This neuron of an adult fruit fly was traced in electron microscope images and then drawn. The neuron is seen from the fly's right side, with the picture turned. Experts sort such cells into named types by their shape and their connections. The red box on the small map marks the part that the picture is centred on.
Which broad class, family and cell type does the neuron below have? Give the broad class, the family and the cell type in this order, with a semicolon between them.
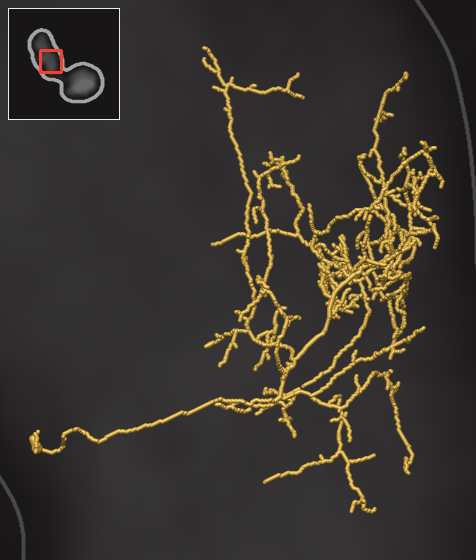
nerve-cord intrinsic neuron; hemilineage 00A; IN00A043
